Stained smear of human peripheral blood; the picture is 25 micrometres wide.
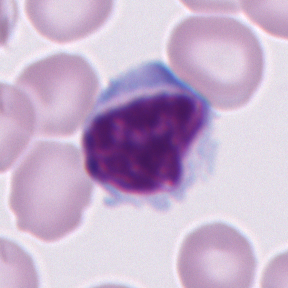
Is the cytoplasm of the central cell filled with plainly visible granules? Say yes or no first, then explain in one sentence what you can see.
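No. No granules are visible in the cytoplasm.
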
